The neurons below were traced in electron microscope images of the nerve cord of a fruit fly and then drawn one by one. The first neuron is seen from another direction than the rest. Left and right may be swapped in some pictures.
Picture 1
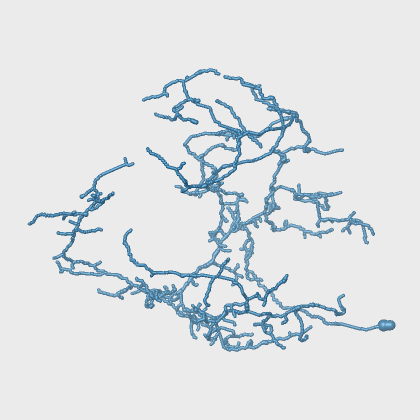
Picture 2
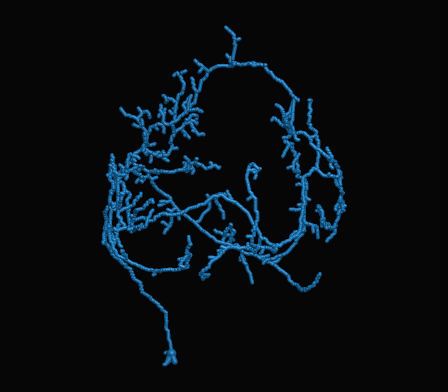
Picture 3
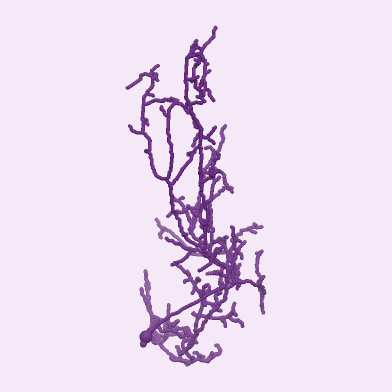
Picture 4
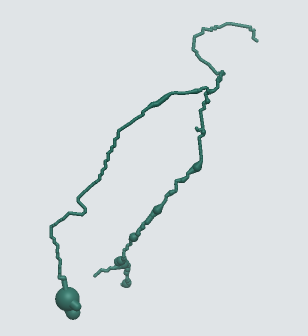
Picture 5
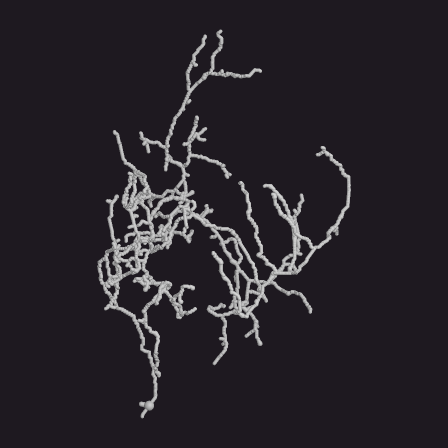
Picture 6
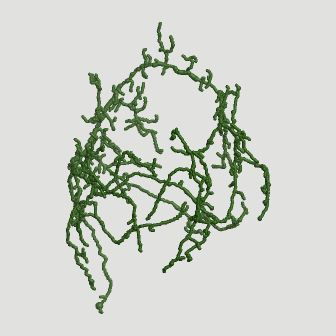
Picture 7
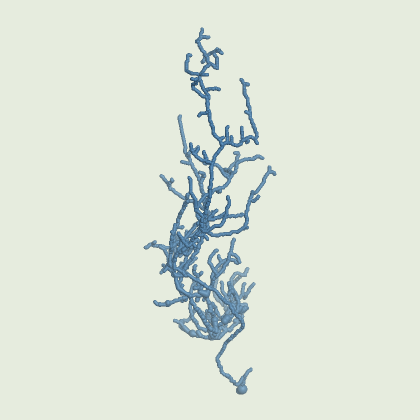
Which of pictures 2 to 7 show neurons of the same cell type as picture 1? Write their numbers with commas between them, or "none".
2, 5, 6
